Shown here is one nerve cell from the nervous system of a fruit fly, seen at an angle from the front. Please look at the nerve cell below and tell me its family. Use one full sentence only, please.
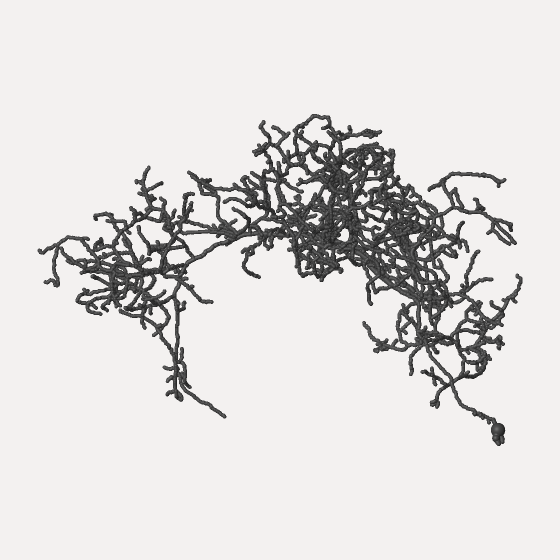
The nerve cell takes LHCENT as its family.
